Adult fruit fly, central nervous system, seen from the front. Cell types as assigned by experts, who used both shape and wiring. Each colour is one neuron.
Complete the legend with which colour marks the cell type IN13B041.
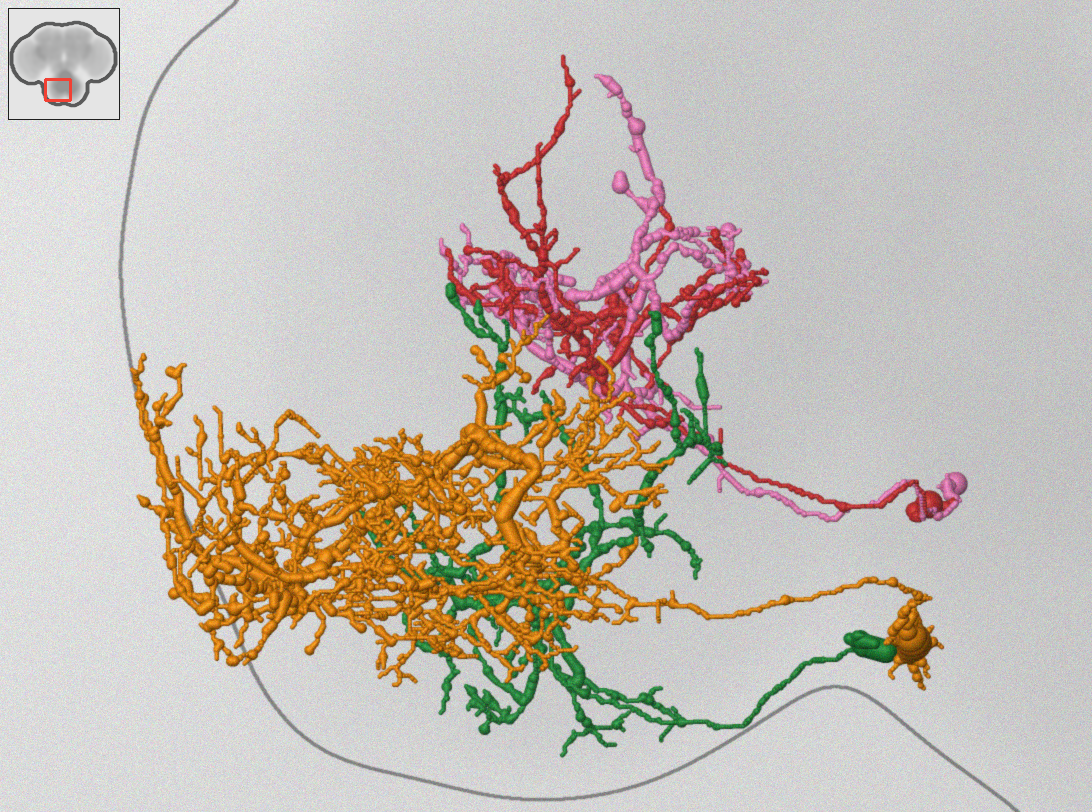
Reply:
red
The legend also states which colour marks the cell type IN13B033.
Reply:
green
